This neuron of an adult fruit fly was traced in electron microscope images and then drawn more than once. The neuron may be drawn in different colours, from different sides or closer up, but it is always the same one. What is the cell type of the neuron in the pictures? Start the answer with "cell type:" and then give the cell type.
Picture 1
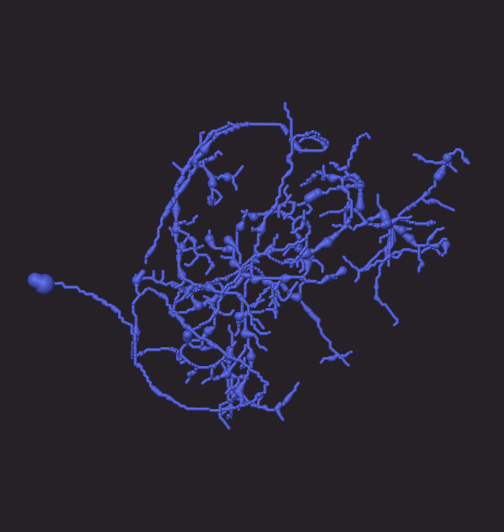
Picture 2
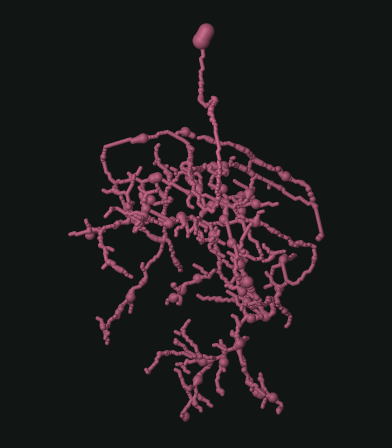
cell type: CB2678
